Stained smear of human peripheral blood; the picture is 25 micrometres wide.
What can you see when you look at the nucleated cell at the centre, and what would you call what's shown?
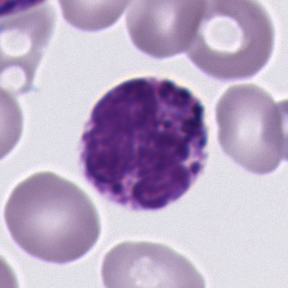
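First, the outline of the cell is round. Next, coarse dark purple granules lie scattered over the whole cell, the nucleus included, and differ in size from one another. Last, no clear vacuoles appear. The cell is a basophil.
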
